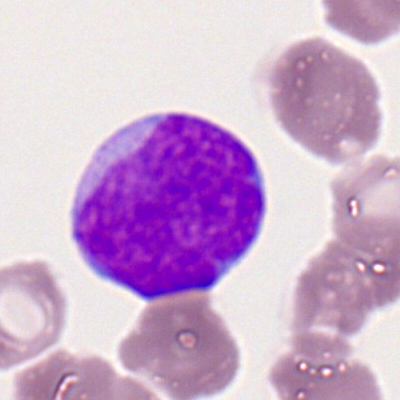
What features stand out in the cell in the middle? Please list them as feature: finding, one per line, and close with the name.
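Outline: smooth and round
Cytoplasm: thin rim, widest at the upper left
Cytoplasm colour: pale blue
Granules: none visible in the cytoplasm
Name: myeloblast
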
